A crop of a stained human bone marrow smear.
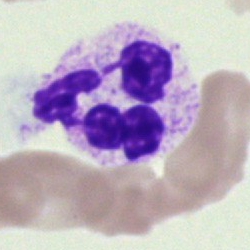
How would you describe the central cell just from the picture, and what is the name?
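Four separate nuclear lobes are present, some of them joined by thin strands of nuclear material. The cytoplasm is pale pink, with fine lilac granules scattered through it. The cell is a segmented neutrophil.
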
